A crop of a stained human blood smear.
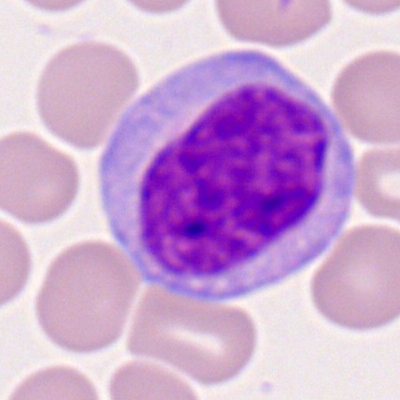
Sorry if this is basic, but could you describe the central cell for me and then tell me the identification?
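First, the nucleus: it fills most of the cell, leaving a moderate rim of cytoplasm. Next, that rim: pale blue, wider on the left than on the right. Then the chromatin: purple and patchy, darker clumps scattered among lighter areas. Last, the name: monocyte.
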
